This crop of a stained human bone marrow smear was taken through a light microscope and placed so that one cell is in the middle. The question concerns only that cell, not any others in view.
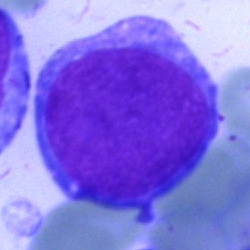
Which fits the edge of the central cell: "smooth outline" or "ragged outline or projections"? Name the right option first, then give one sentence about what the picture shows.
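Ragged outline or projections. A small knob-like projection sticks out from the bottom edge of the cell.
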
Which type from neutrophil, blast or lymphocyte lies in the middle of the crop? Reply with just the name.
blast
